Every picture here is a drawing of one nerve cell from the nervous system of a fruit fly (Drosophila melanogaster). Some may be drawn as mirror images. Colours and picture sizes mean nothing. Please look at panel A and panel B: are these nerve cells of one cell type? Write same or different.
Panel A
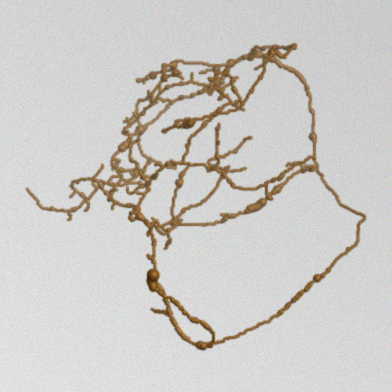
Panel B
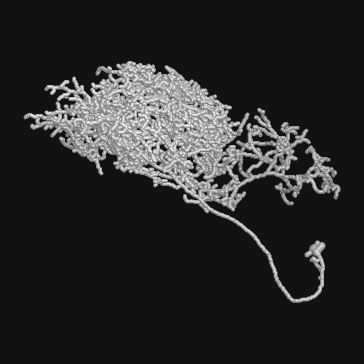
different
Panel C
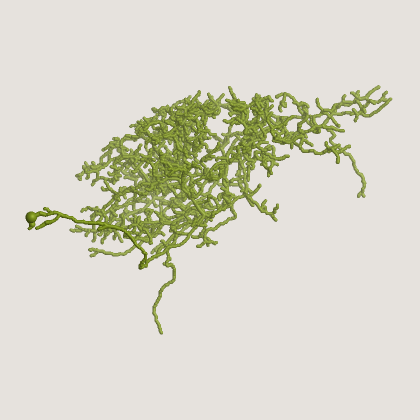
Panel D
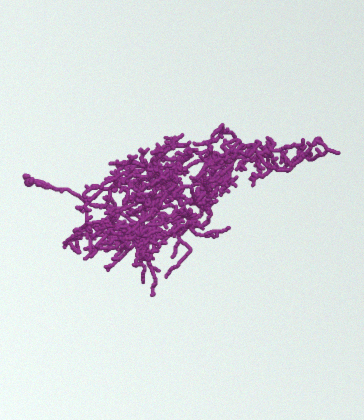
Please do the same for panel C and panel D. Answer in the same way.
same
